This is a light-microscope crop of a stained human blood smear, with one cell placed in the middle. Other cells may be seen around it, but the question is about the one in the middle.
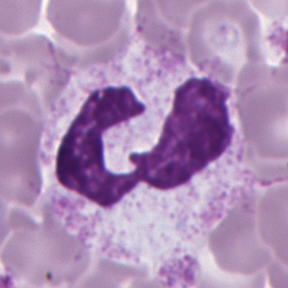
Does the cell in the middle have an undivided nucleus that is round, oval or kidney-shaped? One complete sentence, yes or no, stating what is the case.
No, in this cell the nucleus is split into separate segments.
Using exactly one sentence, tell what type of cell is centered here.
Positioned in the middle of the crop is a segmented neutrophil.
